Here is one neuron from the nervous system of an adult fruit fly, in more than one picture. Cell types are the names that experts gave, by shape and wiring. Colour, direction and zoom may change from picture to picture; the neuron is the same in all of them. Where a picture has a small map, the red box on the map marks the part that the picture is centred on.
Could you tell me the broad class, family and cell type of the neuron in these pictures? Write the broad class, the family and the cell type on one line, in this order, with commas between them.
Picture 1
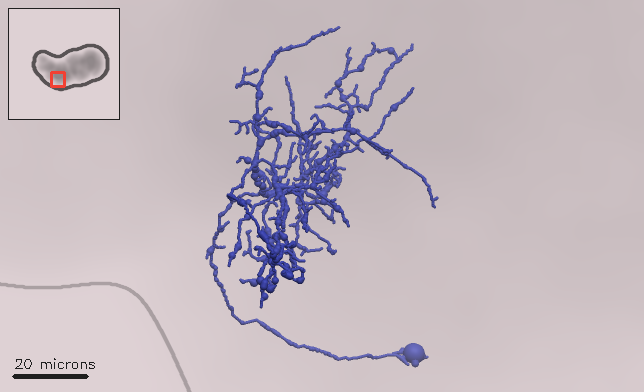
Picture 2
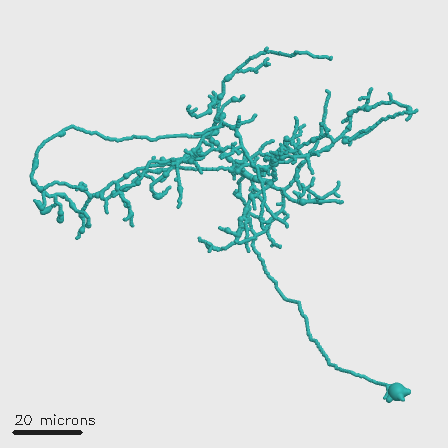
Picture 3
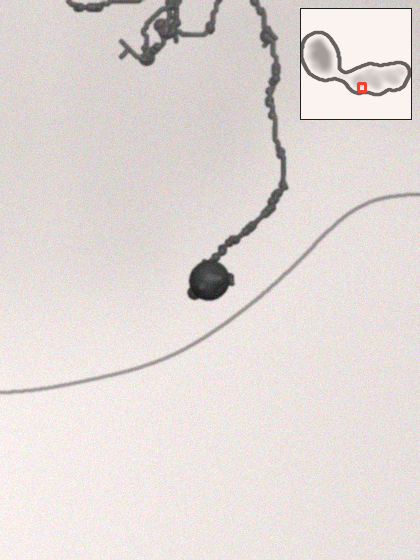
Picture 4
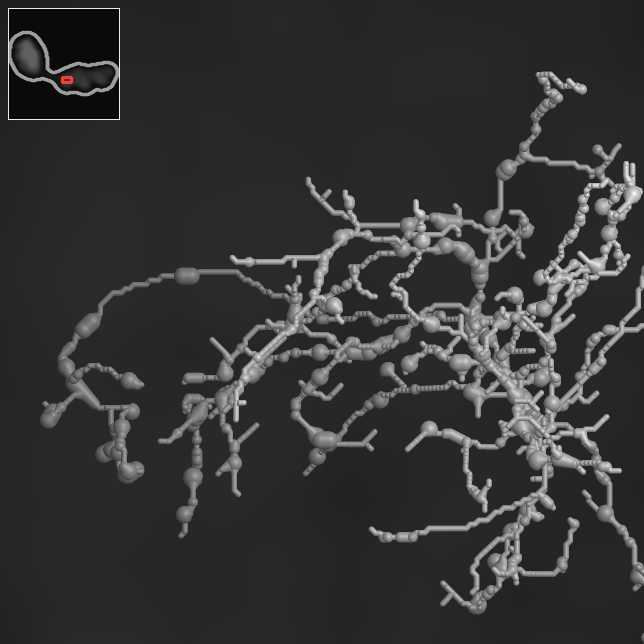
nerve-cord intrinsic neuron, hemilineage 04B, IN04B097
